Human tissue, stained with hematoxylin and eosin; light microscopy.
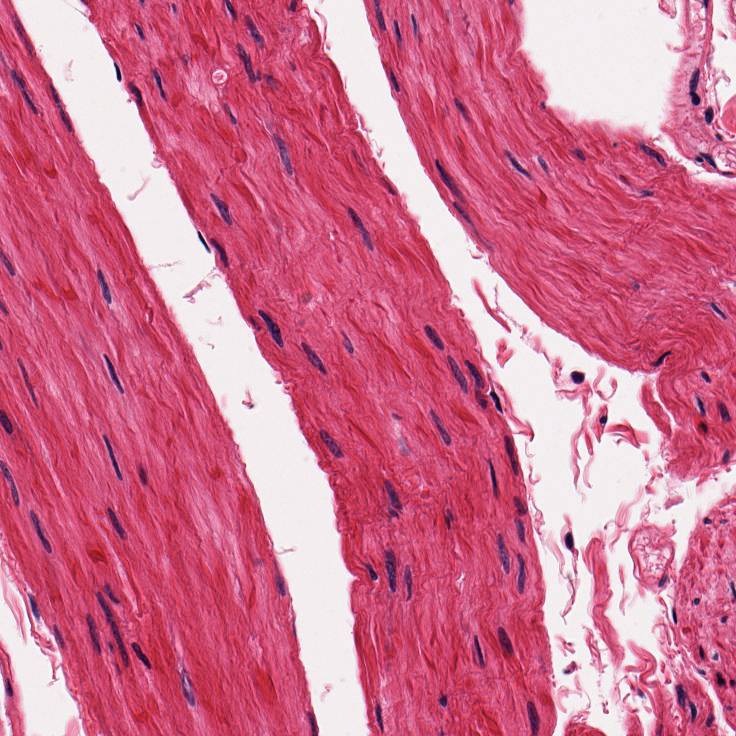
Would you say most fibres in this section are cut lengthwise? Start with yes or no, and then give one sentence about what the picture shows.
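Yes. Within each band the fibres run parallel to the long axis of the band.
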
